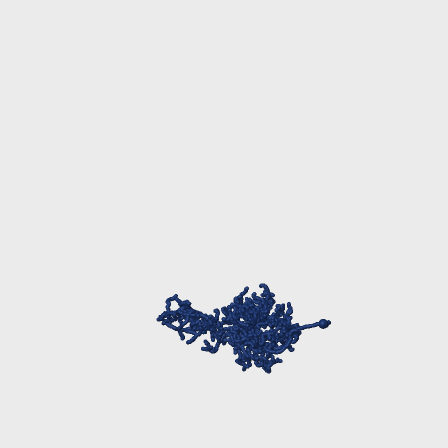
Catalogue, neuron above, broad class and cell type: central-brain intrinsic neuron; GNG044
